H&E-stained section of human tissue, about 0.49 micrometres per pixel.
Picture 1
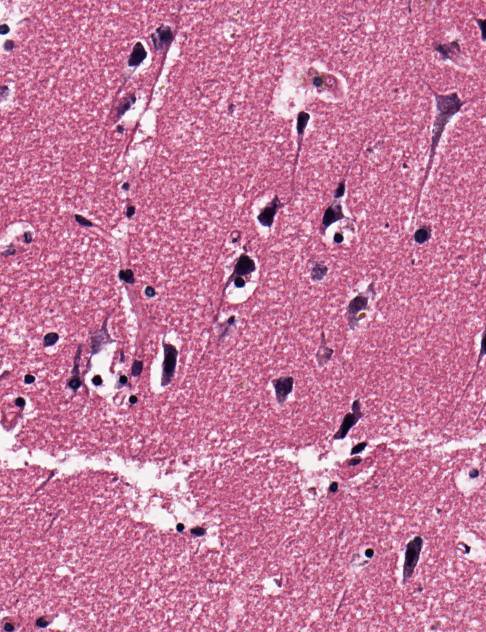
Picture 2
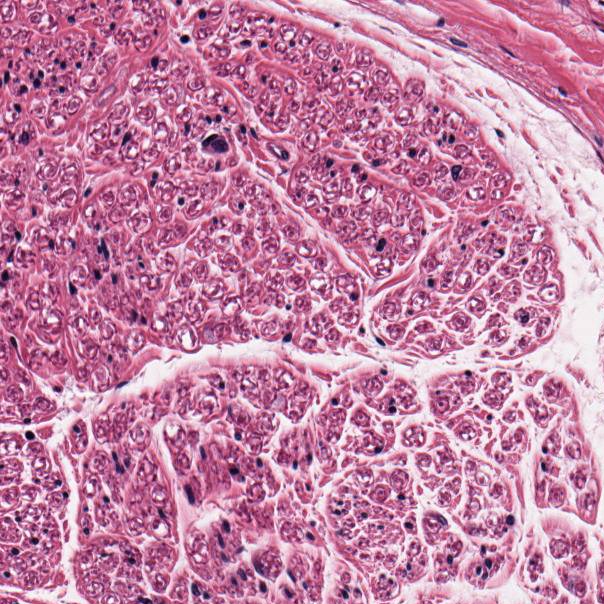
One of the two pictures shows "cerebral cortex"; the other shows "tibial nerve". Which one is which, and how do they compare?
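The cerebral cortex occupies picture 1; the tibial nerve, picture 2. Picture 1 has a finely granular, evenly pink neuropil without glands or epithelium, whereas nerve fibres cut in cross section pack nearly all of picture 2, grouped into rounded compartments by thin partitions. Many neuronal cell bodies in picture 1 are surrounded by a clear, empty halo, and small round dark glial nuclei are scattered singly, some beside neurons.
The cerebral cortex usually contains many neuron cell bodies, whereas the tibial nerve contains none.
In picture 2 each fibre is a small round profile with a central pink dot inside a pale ring, and small dark oval to elongated nuclei lie sparsely between the fibres.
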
